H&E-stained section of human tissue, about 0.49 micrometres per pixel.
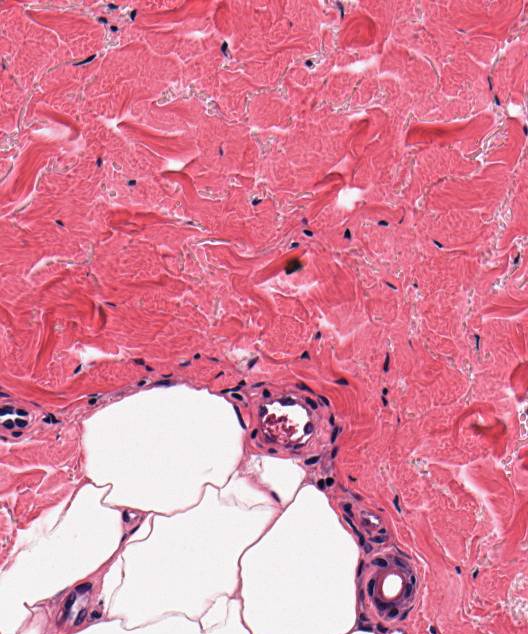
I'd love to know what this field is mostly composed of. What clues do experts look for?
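I'd call this dermis. Dense pink collagen bundles fill the upper two-thirds, running in haphazard, interwoven directions, with sparse, small, dark, spindle-shaped fibroblast nuclei between them.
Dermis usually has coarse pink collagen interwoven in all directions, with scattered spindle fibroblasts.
At the lower left, adipocytes show as large empty clear spaces.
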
